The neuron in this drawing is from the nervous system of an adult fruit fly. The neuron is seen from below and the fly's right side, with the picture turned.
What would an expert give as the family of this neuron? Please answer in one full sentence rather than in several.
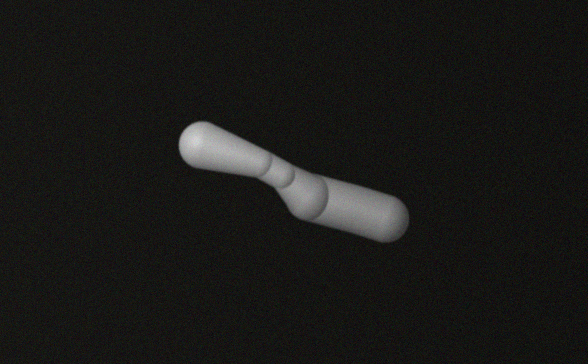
Family class visual is where this neuron is grouped.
